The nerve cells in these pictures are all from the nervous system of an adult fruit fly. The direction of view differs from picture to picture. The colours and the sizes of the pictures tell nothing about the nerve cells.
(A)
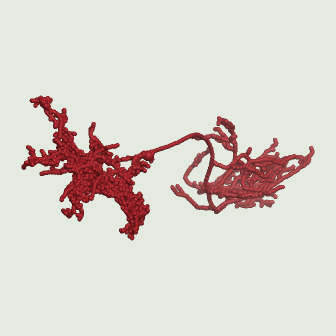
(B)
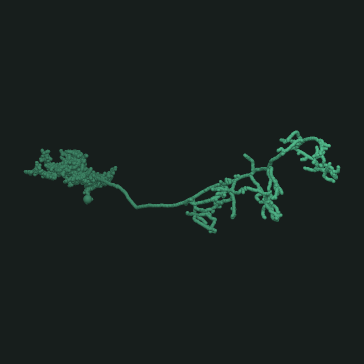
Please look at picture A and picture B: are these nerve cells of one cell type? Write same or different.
same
